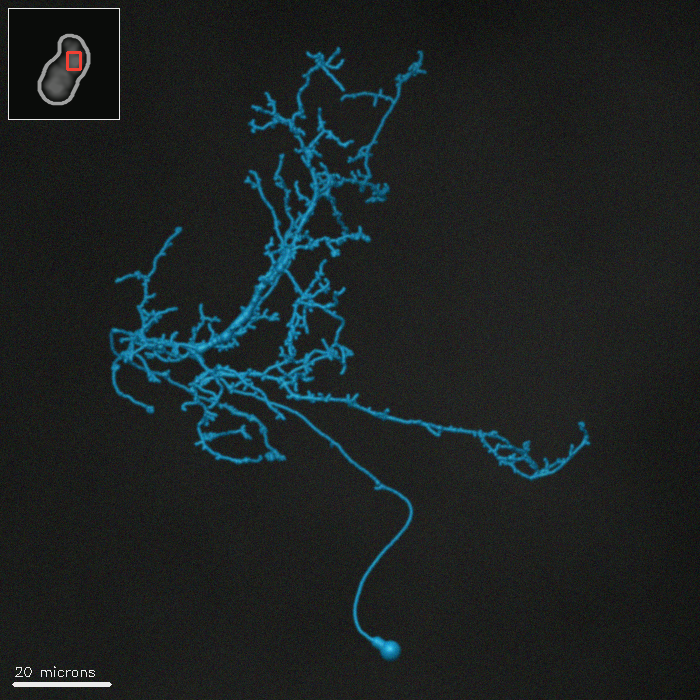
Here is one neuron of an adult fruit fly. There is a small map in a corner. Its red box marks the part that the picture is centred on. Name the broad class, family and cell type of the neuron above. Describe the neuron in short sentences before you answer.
The cell body is at the bottom of the picture. From top to bottom in the picture it spans about 130 microns. Dozens of branch ends can be seen. This is a nerve-cord intrinsic neuron. The family is hemilineage 08A. The cell type is IN08A038.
